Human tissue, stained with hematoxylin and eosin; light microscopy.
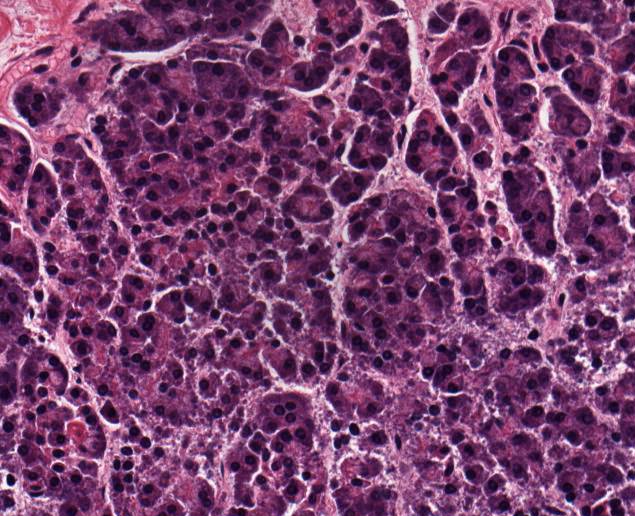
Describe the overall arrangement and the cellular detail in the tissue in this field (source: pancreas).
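Throughout the field, cells are packed in nests and cords divided by thin branching partitions. Each cell is polygonal, with abundant, granular, deep purple cytoplasm. Nuclei are round, dark and fairly uniform, most cells having one. Between the cell groups the stroma is scant, made of delicate pale strands.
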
